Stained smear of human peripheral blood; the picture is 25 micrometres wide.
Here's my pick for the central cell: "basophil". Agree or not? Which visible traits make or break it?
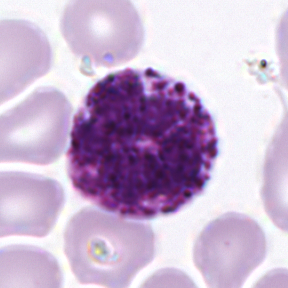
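Yes, basophil is a sound name for this cell. Coarse, individually visible granules, dark purple to almost black, spread over the whole cell and across the nucleus, hiding its outline.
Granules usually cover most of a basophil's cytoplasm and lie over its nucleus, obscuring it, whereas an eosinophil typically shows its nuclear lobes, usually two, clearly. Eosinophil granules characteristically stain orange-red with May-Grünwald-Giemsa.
The granule colour seen here therefore counts against eosinophil. The cell is round and about 14 micrometres across.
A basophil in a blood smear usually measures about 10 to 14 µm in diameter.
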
